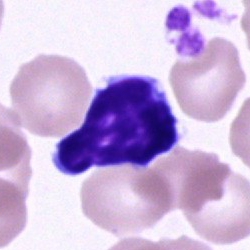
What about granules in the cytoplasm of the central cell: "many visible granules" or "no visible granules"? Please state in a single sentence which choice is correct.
In the cytoplasm of this cell, no granules are visible.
